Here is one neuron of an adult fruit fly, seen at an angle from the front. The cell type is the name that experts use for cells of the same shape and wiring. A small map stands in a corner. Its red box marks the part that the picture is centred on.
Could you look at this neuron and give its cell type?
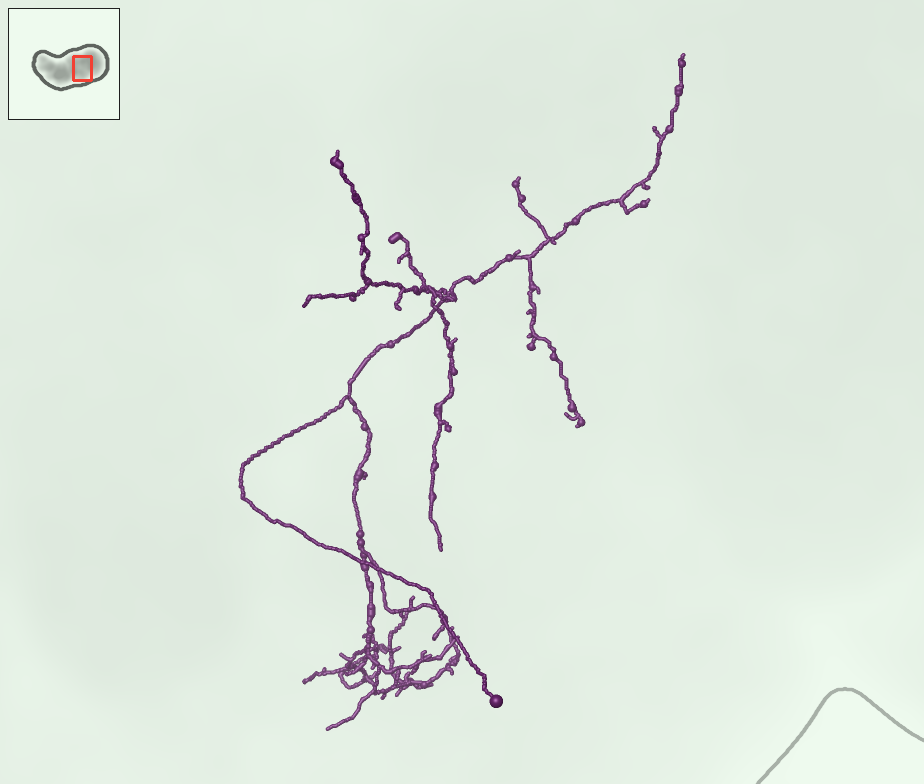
VES024_a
